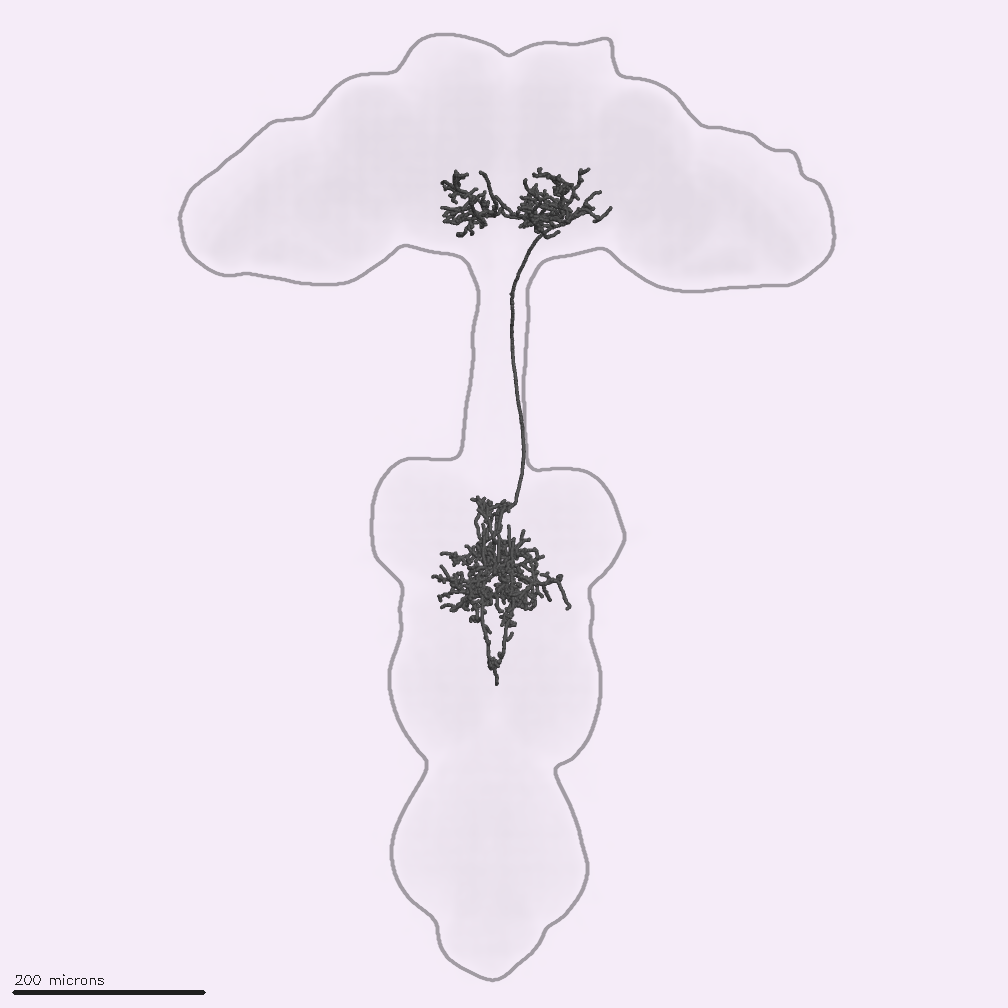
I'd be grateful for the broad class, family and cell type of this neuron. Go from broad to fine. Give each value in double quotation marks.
"ascending neuron", "hemilineage 10B", "AN10B005"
